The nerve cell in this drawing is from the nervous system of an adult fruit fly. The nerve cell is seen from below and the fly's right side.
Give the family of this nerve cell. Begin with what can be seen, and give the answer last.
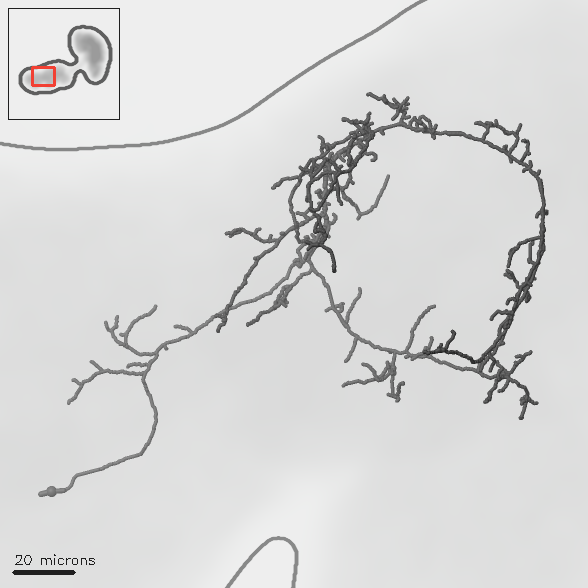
It is in the nerve cord and does not reach the brain. The cell body is at the lower left of the picture. The picture shows dozens of branch ends. Its broad class is nerve-cord intrinsic neuron. Its family is hemilineage 03A.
